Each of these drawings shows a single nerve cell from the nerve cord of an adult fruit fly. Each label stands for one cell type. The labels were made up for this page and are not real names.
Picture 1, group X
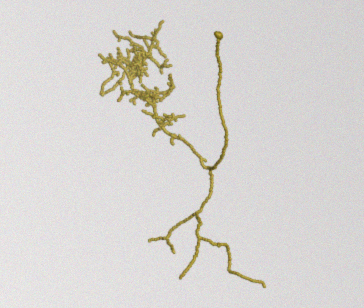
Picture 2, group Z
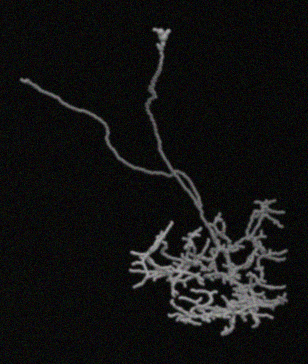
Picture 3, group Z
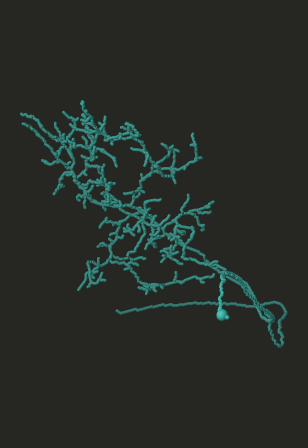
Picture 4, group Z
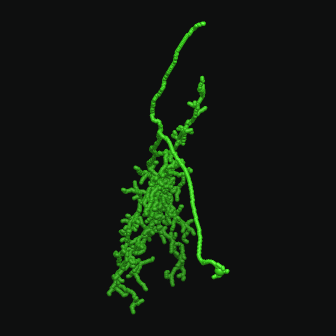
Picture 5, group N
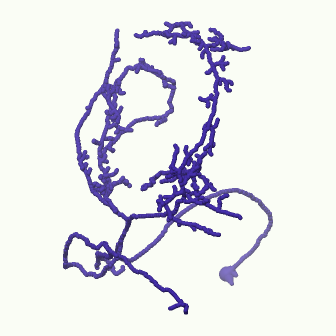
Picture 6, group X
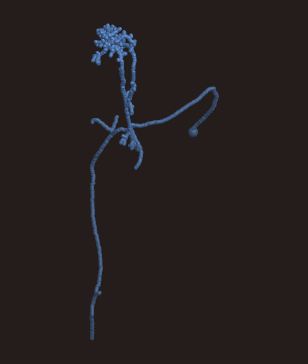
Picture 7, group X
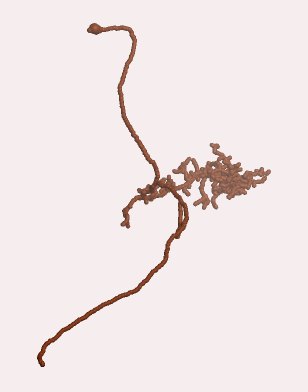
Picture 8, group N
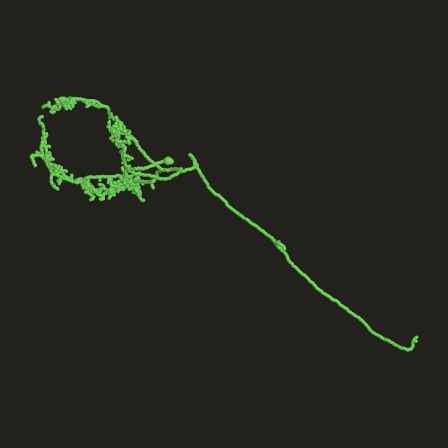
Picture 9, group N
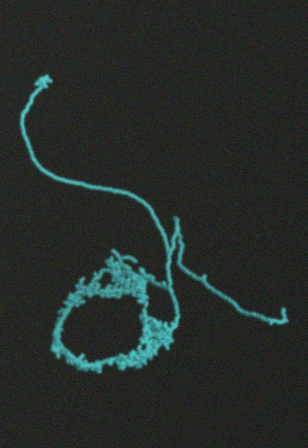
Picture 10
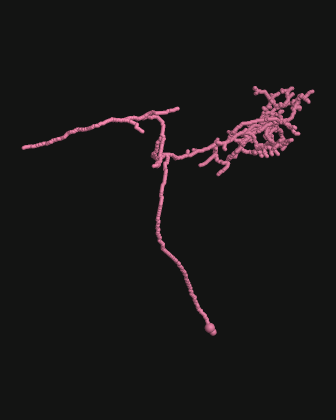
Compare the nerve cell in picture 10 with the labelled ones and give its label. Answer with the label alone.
group X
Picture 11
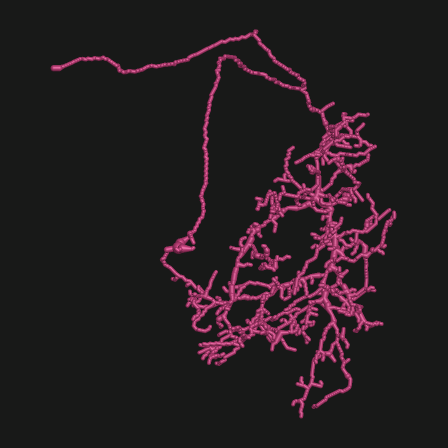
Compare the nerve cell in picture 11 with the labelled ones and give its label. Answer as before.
group Z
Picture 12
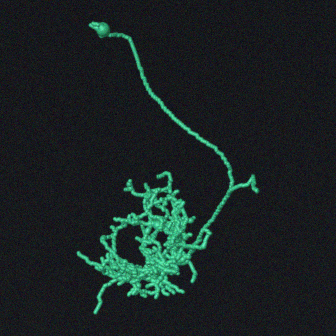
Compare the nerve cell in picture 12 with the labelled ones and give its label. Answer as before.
group Z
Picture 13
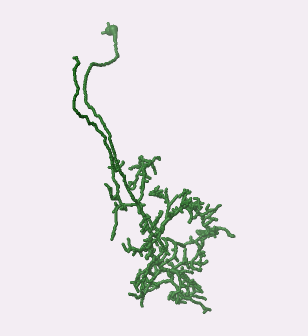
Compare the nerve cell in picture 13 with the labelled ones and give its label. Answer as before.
group Z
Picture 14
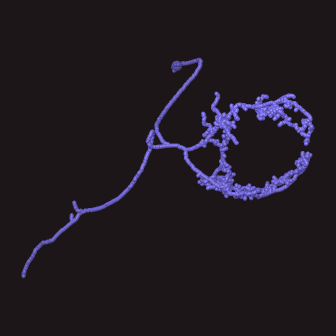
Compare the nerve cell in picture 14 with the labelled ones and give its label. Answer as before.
group N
